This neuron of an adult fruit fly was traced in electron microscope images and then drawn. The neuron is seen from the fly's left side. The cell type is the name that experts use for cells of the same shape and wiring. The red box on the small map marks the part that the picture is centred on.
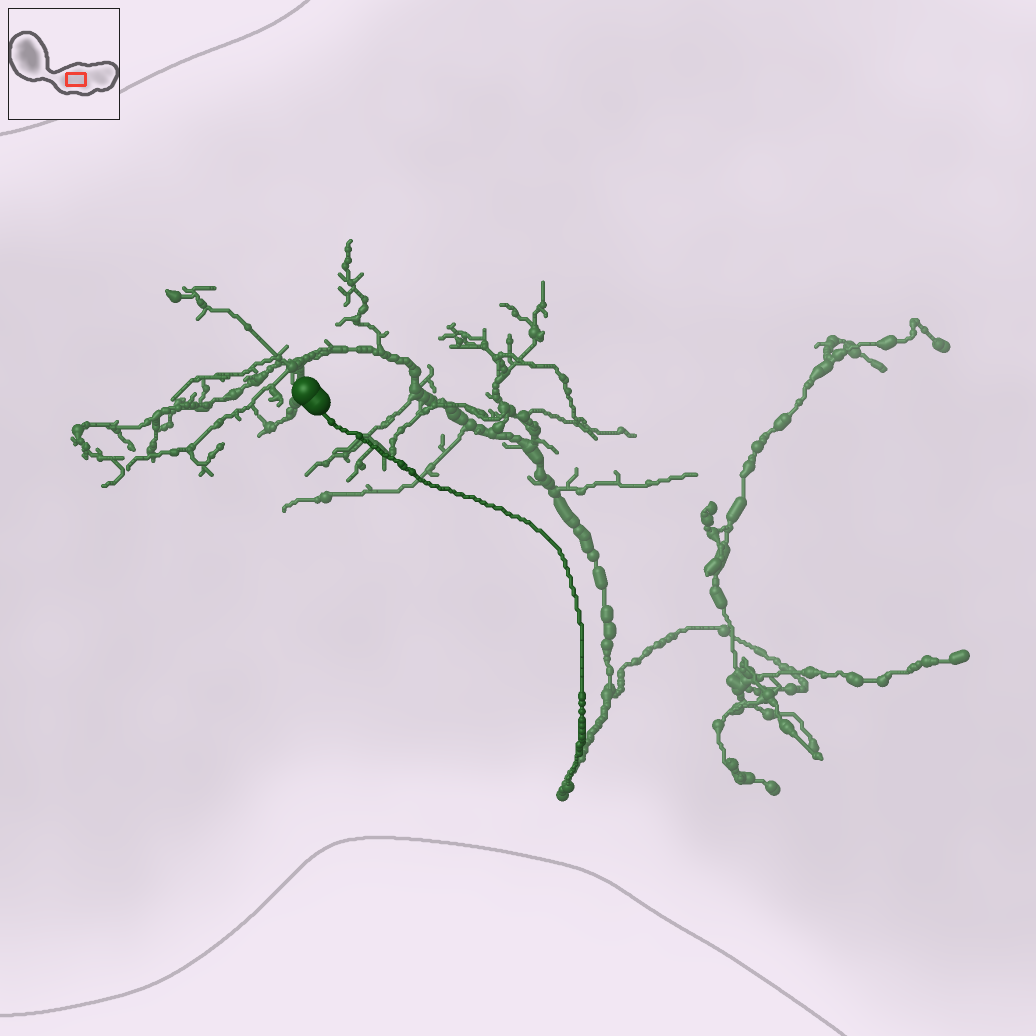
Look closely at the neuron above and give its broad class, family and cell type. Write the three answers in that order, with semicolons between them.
nerve-cord intrinsic neuron; hemilineage 01A; IN01A060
